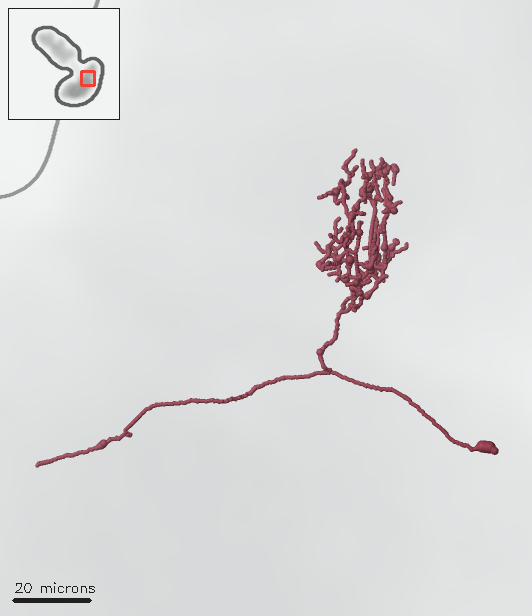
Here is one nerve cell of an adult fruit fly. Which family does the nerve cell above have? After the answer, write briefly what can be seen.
Its family is LC. This is a visual projection neuron. It is in the brain and does not reach the nerve cord. Its cell body lies at the lower right of the picture. The picture shows dozens of branch ends.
